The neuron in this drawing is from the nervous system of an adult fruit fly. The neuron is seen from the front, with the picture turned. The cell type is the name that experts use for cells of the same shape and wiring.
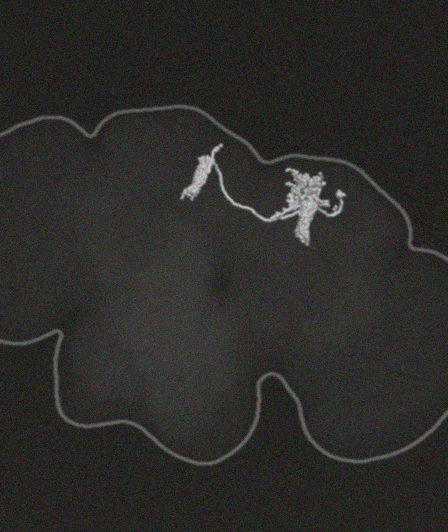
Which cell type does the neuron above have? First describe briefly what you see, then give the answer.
As drawn here it is wider than it is tall. It is a central-brain intrinsic neuron. It is of cell type PPL105.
